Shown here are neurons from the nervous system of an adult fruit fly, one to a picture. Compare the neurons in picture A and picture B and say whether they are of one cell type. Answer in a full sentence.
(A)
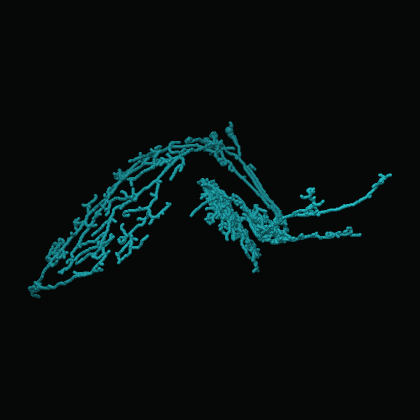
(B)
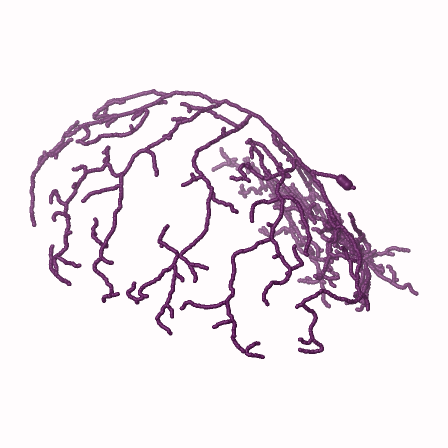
They are of different cell types.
